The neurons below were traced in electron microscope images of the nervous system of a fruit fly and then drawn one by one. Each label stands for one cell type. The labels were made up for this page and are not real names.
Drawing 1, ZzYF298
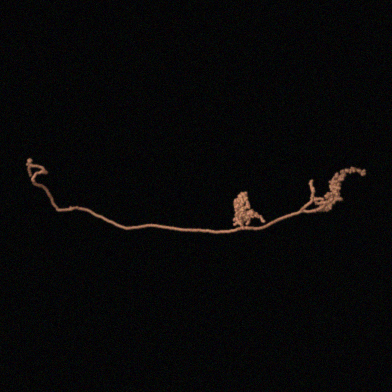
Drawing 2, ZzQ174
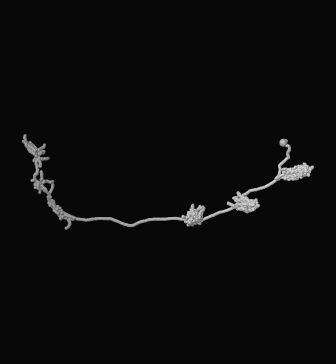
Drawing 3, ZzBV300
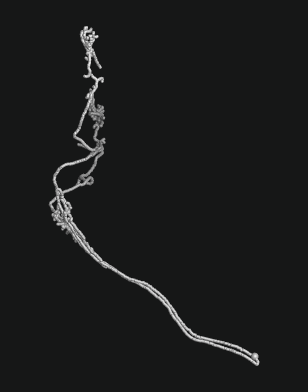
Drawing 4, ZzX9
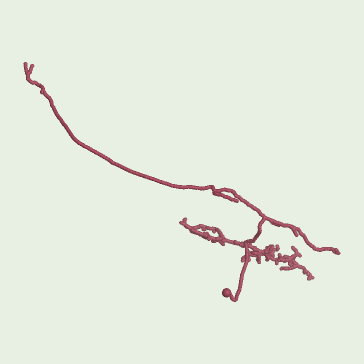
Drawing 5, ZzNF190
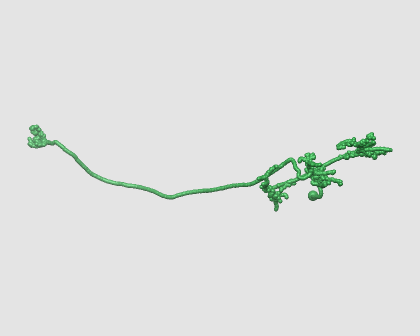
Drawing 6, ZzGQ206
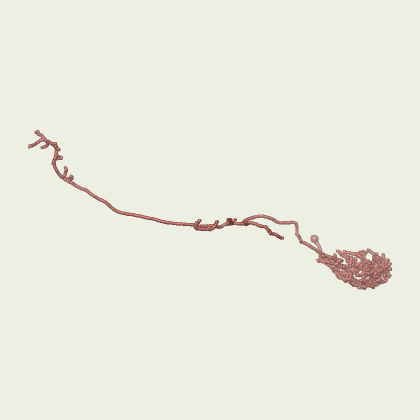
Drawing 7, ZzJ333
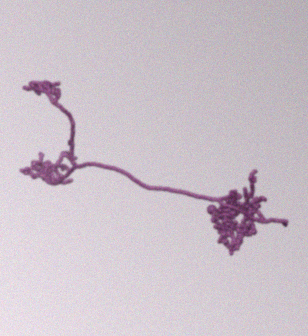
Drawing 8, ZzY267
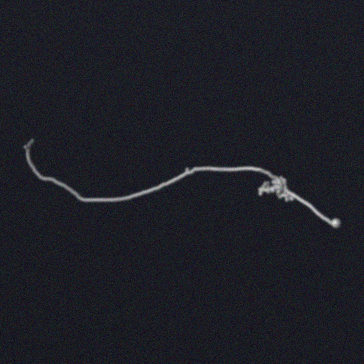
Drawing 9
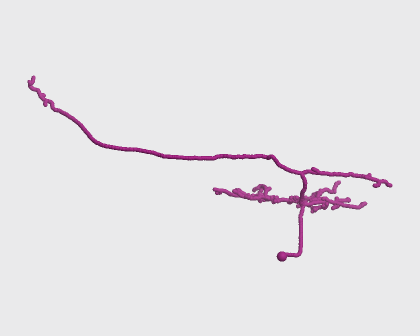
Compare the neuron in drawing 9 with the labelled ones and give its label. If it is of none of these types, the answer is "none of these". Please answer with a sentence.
It belongs to ZzX9.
